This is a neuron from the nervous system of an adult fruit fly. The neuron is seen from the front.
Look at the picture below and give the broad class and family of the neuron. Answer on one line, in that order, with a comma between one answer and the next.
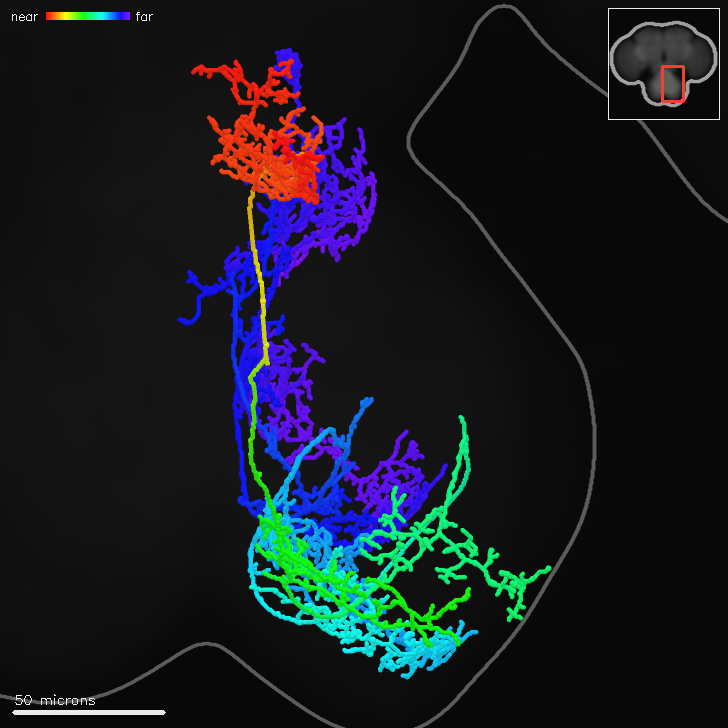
ascending neuron, hemilineage 01B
